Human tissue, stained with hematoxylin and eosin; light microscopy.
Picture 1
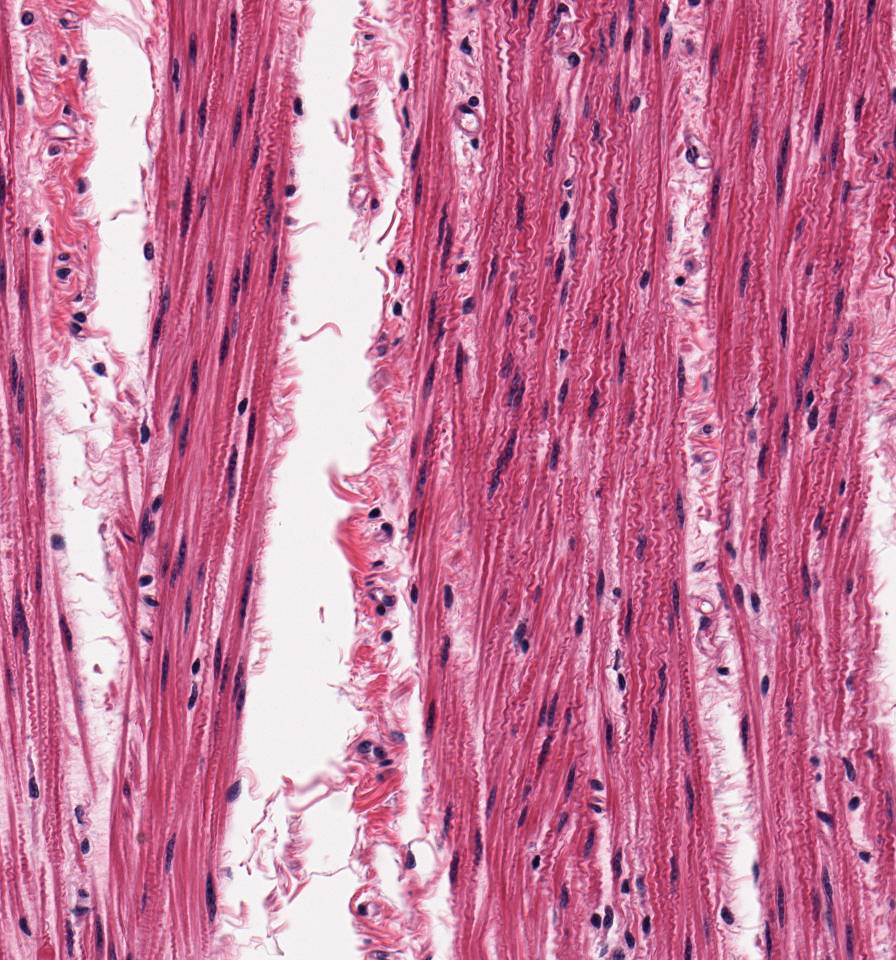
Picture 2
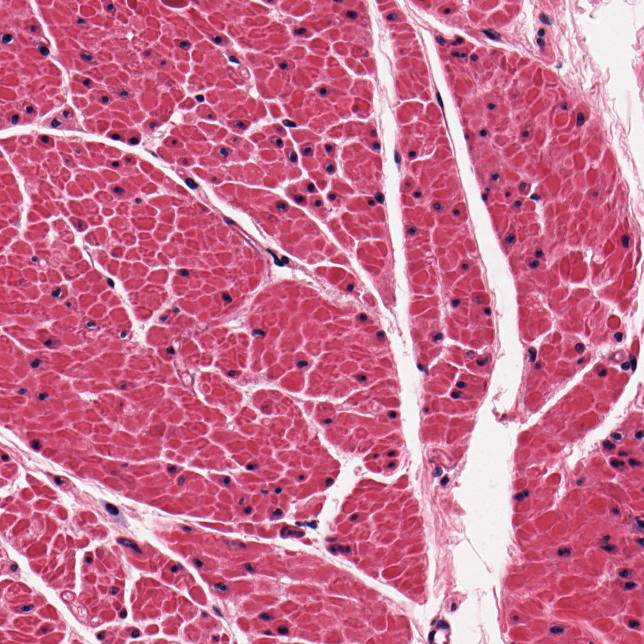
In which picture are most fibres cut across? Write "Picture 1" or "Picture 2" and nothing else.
Picture 2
